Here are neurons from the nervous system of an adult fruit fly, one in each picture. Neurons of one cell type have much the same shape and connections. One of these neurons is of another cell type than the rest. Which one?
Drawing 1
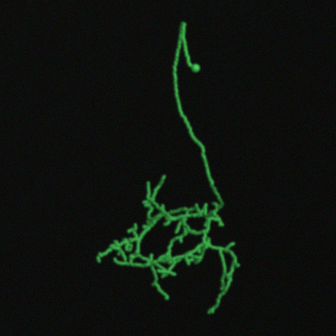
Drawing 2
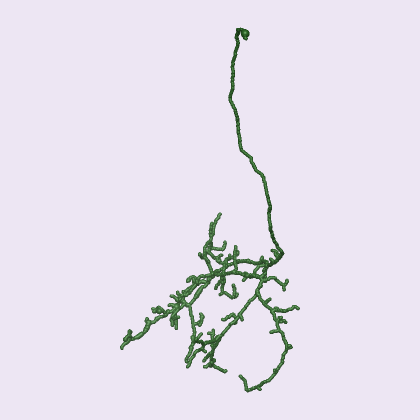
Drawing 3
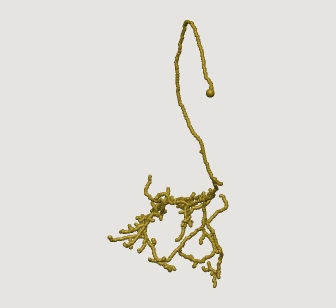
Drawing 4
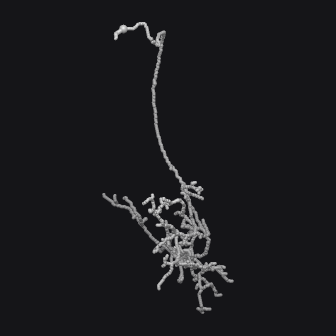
4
